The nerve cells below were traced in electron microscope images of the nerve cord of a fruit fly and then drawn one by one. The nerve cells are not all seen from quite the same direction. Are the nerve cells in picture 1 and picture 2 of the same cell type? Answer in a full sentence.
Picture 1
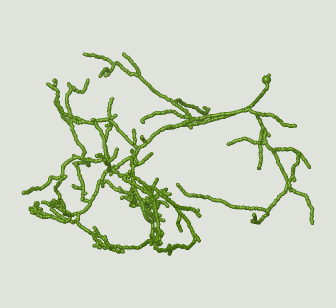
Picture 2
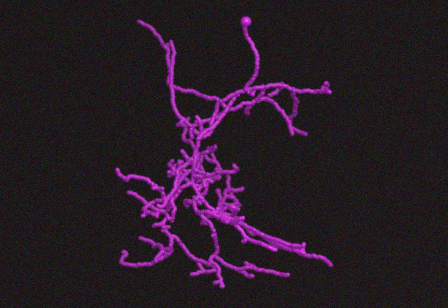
They are of the same cell type.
